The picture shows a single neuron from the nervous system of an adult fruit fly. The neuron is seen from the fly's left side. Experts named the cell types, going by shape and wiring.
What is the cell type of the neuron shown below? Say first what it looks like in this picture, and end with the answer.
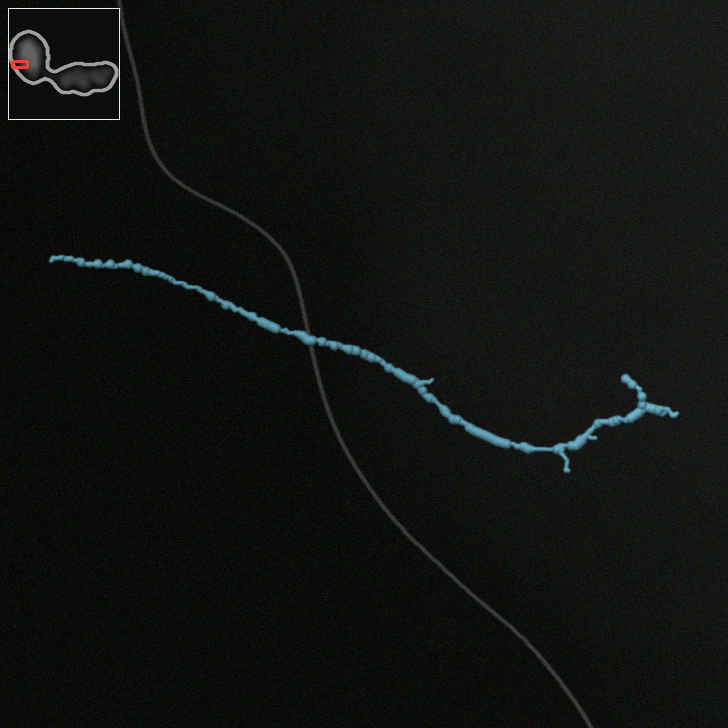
The drawing shows no cell body. It has a dozen or fewer branch ends. Its broad class is sensory neuron entering the brain. Its cell type is JO-B1_a.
